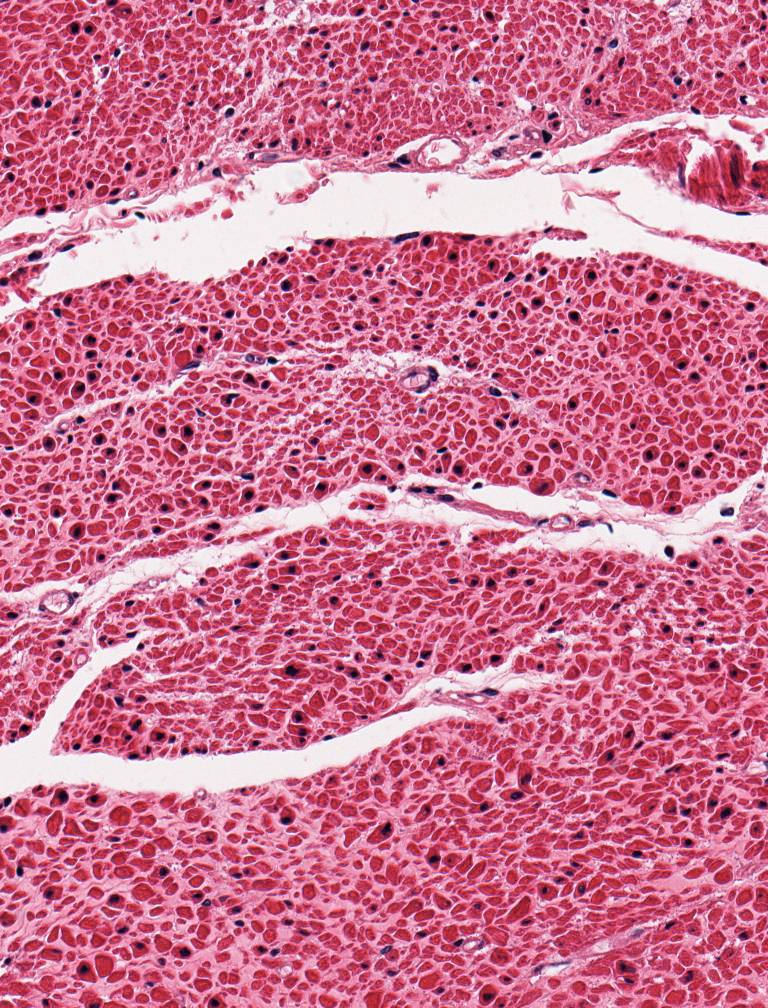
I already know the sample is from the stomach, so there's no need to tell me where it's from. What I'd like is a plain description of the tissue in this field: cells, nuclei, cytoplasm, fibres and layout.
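Muscle fibres, cut in cross-section, pack the field closely as small polygonal pink profiles. Thin pale septa running roughly horizontally across the field divide them into bundles. The fibre cytoplasm is stained a deep eosin red. Small dark round nuclei lie sparsely scattered among the profiles.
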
